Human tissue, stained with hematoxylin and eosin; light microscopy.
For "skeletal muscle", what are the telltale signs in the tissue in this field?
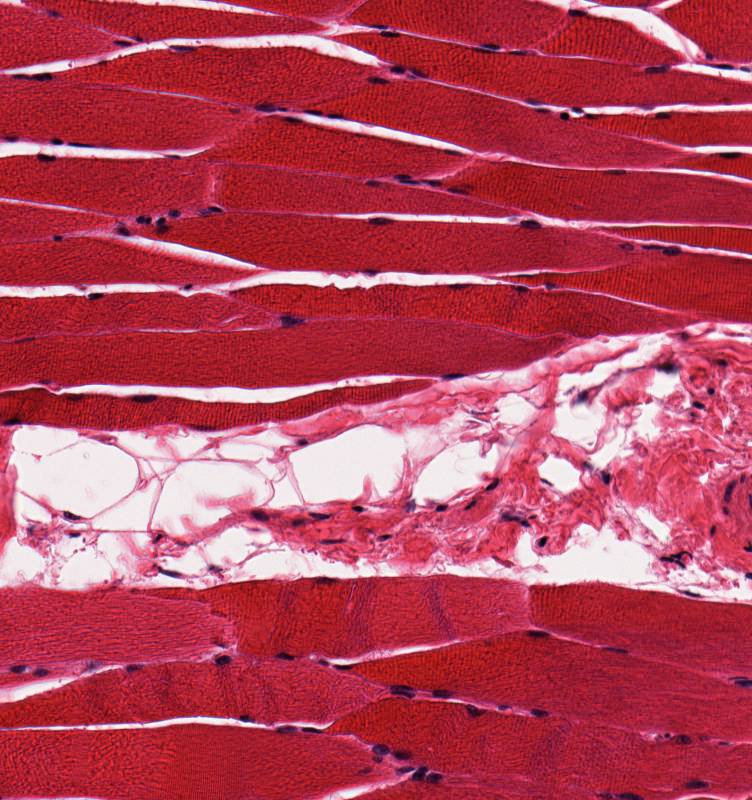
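The tissue in this field is skeletal muscle.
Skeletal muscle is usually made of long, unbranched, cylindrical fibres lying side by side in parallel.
That fits the field, where long, unbranched muscle fibres run roughly horizontally across its whole width.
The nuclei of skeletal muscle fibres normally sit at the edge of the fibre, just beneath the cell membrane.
Here, likewise, the nuclei are flattened and elongated and lie at the edges of the fibres. The fibre cytoplasm is stained a deep, even red.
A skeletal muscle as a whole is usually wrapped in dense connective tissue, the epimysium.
The single band crossing the field horizontally just below its middle, between layers of muscle fibres, is loose connective tissue, so it is set apart from that dense wrapping.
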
